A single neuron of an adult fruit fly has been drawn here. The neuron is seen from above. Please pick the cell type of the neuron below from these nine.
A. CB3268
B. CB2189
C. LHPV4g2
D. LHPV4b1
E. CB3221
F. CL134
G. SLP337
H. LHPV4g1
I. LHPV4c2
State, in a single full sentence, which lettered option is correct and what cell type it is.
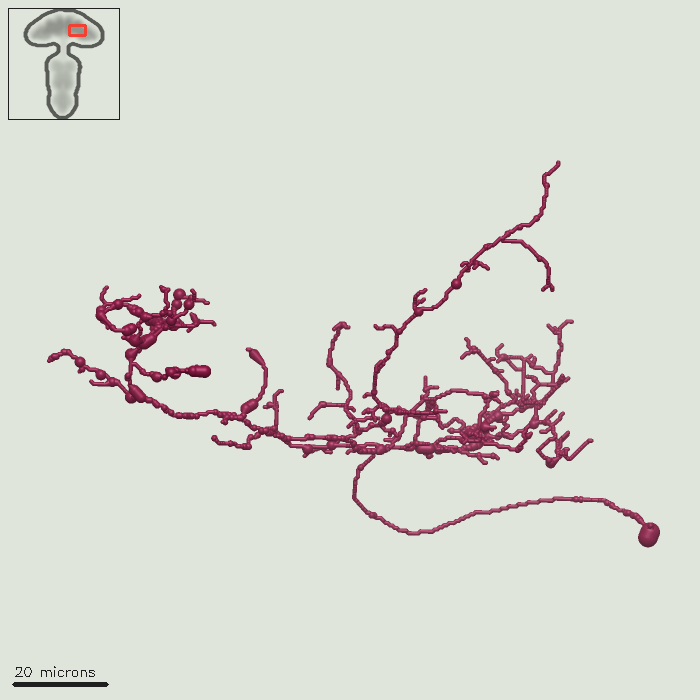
The neuron, by cell type, is LHPV4g2, option C.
